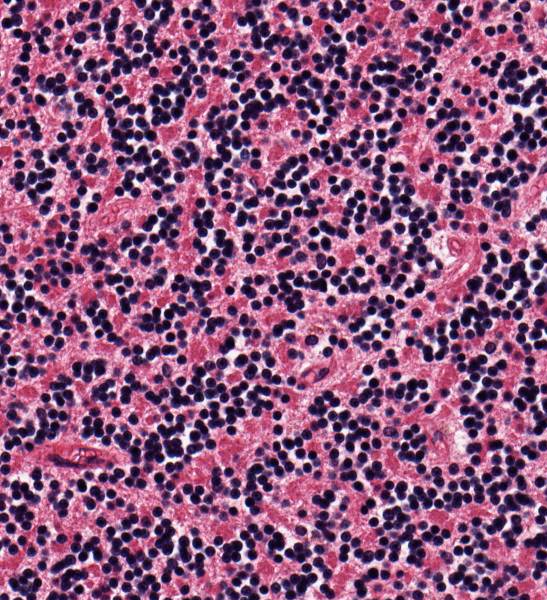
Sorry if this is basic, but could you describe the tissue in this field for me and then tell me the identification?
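Densely packed across the whole field are small round cells with dark nuclei. Each nucleus is round and evenly dark, ringed by very scant cytoplasm. Scattered among these cells throughout lie irregular pale pink islands free of nuclei. Between the cells, the pink material looks finely fibrillary and does not form collagen bands. Shown here is cerebellum.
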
